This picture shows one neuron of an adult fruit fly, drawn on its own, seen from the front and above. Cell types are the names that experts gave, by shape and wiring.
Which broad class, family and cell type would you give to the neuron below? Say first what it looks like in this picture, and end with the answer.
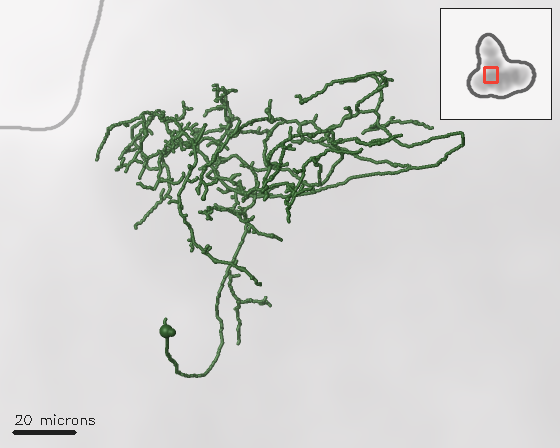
By the scale bar it is about 120 microns wide in this view. Dozens of branch ends can be seen. It is a central-brain intrinsic neuron. Its family is hemilineage LHa1. It is of cell type LHAV6b3.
